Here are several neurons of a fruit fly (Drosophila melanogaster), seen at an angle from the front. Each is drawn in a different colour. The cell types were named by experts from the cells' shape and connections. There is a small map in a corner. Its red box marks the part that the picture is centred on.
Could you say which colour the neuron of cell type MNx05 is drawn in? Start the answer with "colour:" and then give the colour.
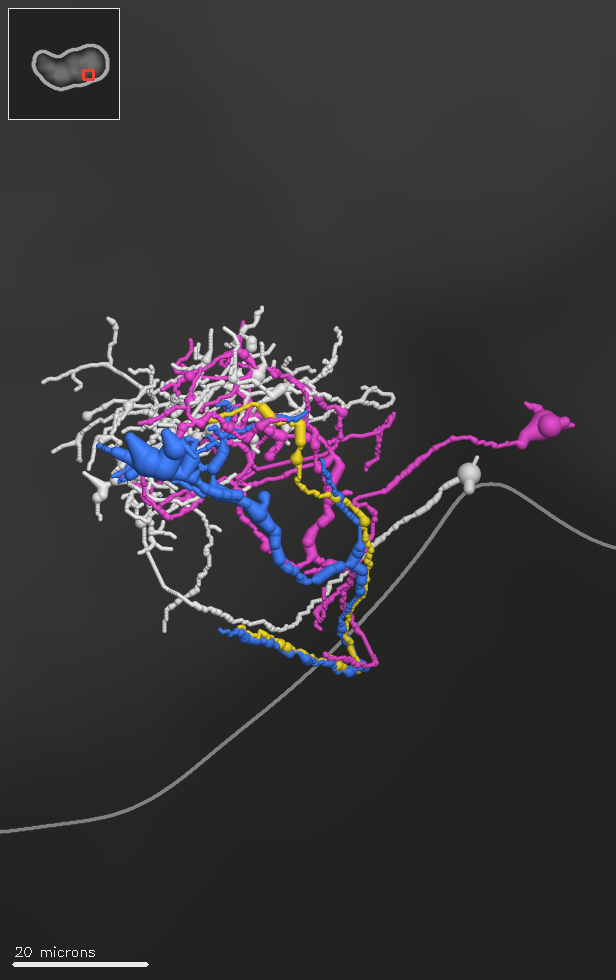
colour: magenta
